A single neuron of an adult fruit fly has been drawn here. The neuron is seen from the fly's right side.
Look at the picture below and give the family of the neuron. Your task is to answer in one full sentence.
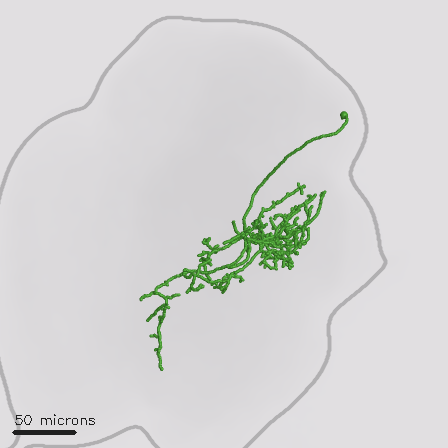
The neuron has the family hemilineage AOTUv1_ventral.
